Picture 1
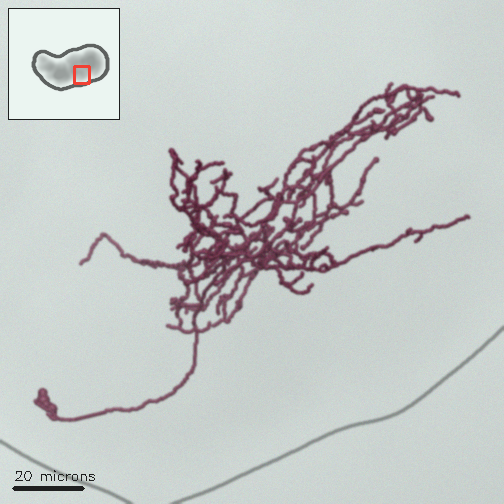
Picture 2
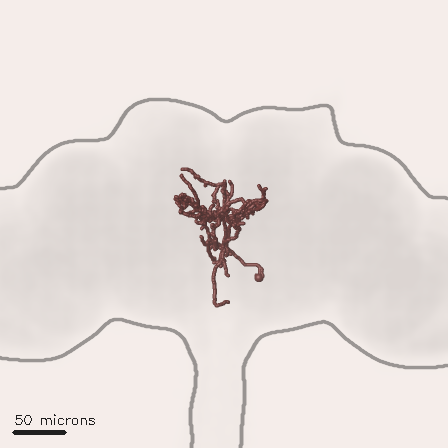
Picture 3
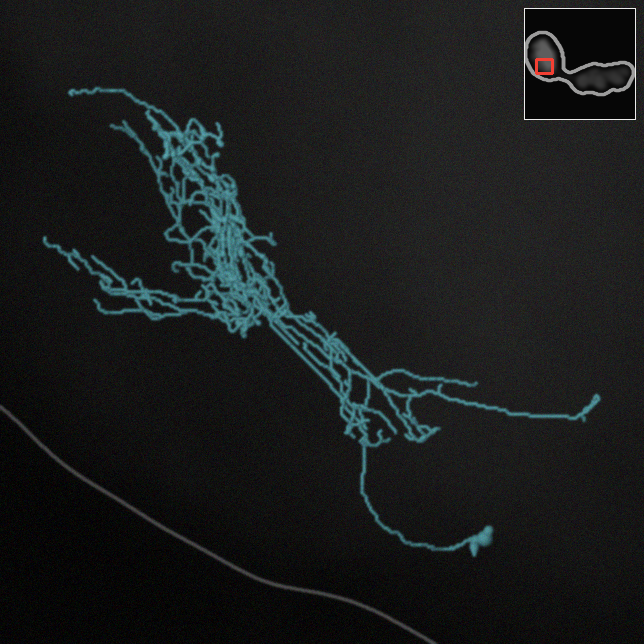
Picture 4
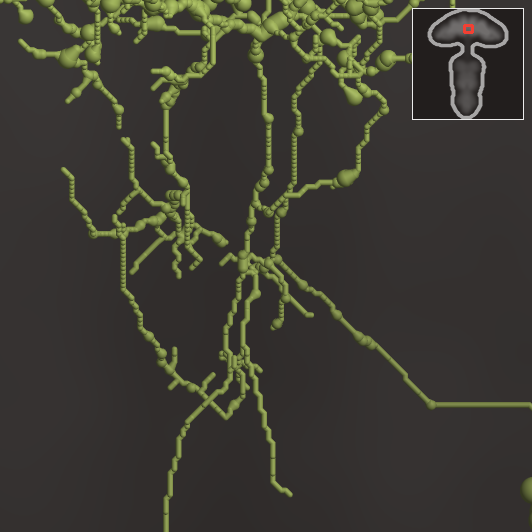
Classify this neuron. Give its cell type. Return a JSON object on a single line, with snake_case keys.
{"cell_type": "GNG264"}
